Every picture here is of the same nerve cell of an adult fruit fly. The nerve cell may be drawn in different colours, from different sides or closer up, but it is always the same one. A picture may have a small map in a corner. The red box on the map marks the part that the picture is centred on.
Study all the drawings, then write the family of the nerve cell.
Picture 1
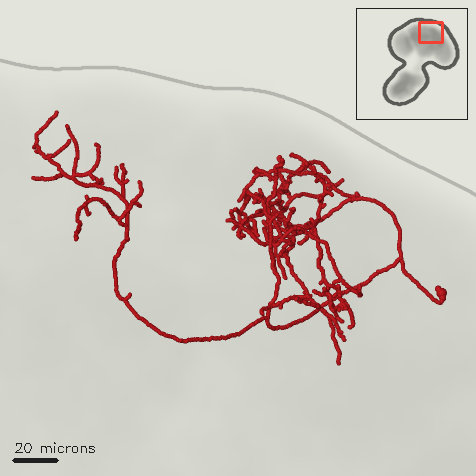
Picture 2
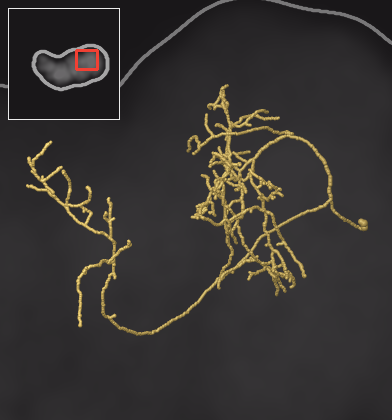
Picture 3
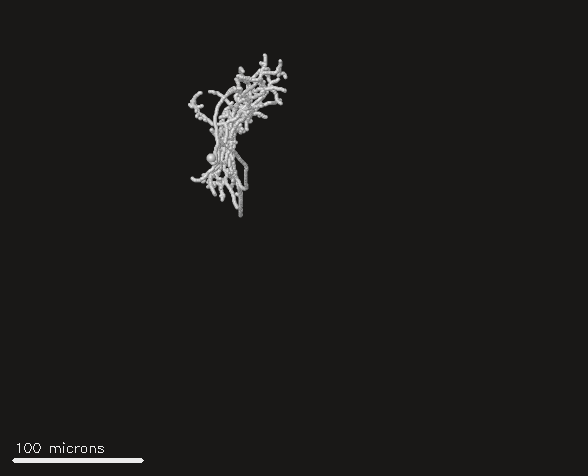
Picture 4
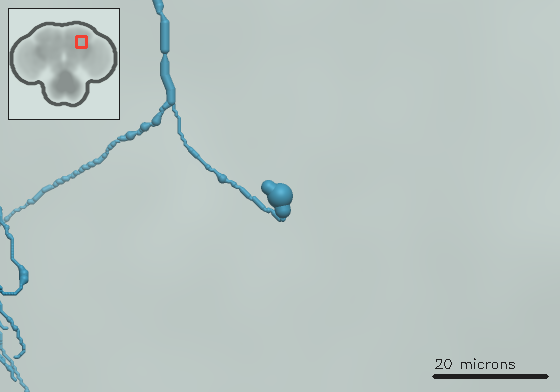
hemilineage AOTUv4_dorsal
